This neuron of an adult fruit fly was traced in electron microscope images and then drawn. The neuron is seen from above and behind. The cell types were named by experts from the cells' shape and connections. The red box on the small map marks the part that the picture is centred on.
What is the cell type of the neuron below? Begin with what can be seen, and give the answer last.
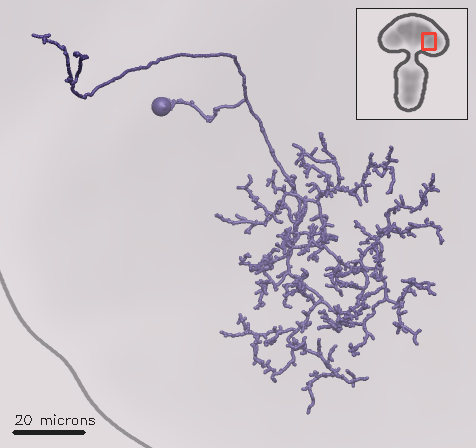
It is in the brain and does not reach the nerve cord. By the scale bar it is about 120 microns wide in this view. The picture shows dozens of branch ends. This is a visual projection neuron. It is of cell type MeVP4.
